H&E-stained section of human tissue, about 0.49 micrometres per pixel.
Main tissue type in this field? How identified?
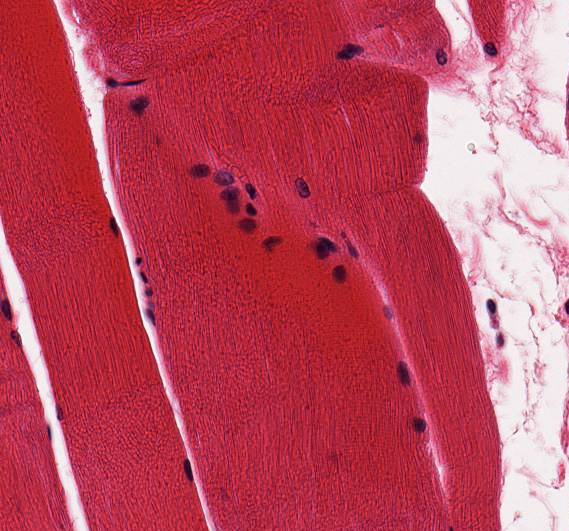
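Skeletal muscle. Long, parallel fibres fill most of the field, running top to bottom with a slant to the lower right, and stain a deep, even red.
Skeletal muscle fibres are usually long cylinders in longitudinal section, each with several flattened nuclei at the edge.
Dark, flattened oval nuclei lie in rows along the edges of the broad central fibre.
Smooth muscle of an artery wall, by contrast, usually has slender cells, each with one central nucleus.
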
